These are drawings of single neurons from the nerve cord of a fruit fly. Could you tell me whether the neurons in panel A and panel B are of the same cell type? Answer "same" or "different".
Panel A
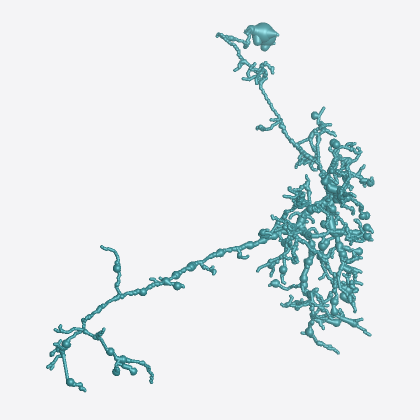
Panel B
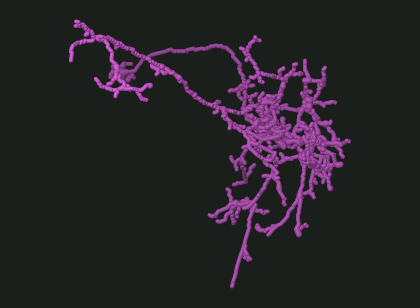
same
